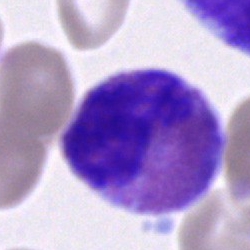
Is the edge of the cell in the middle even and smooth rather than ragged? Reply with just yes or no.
Yes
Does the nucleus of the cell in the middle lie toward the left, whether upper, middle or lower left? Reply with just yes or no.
Yes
